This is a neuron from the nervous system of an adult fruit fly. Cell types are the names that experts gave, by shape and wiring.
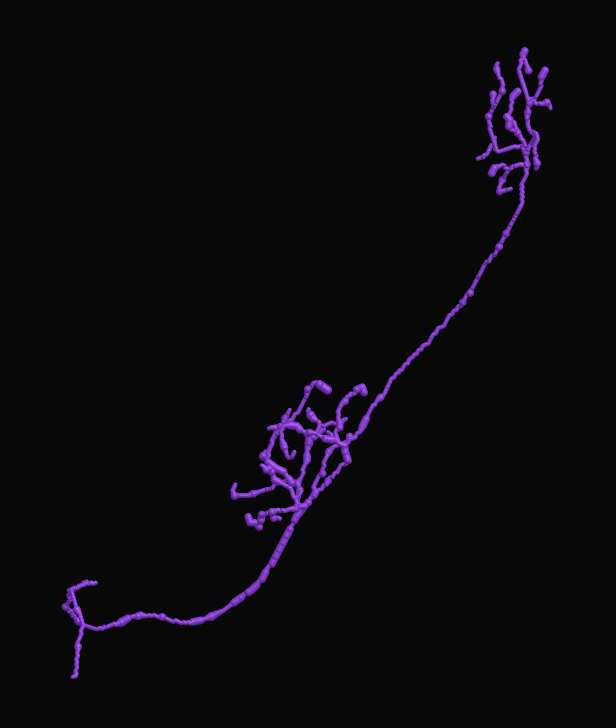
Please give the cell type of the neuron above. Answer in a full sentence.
The cell type is ORN_DP1m.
